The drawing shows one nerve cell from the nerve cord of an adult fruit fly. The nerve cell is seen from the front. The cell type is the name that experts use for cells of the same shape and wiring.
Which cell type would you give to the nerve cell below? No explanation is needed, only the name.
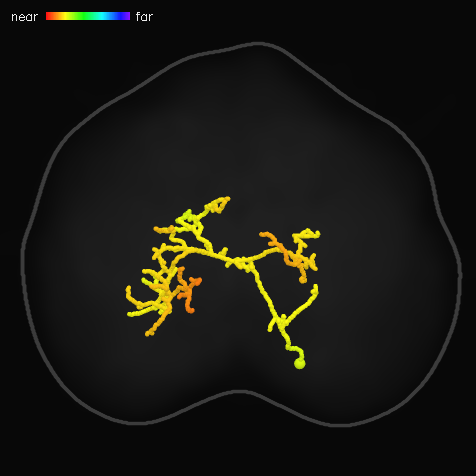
IN12B090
